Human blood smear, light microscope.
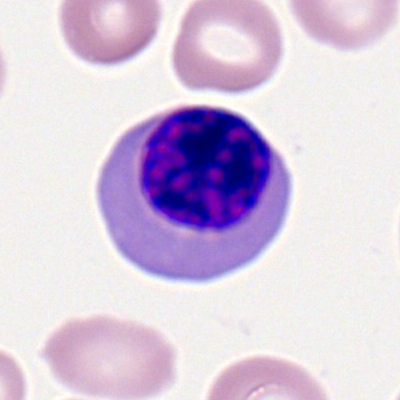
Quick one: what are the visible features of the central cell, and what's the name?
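Outline smooth, rounded. Nucleus off-centre, toward the top. Cytoplasm pale lilac-blue, without granules. Cell: erythroblast.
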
